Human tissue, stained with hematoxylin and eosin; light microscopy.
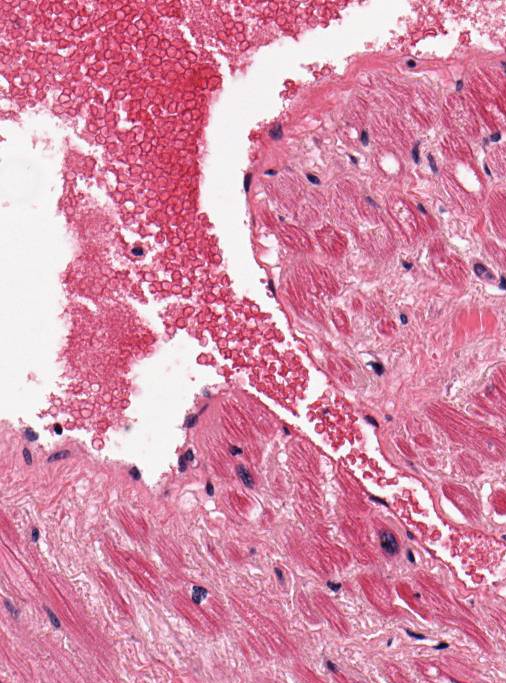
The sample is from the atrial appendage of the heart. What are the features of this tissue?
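Looking at the right-hand mass first, I see muscle fibres cut in varied planes, many of them rounded cross-sectioned profiles. Lower down in the field, the fibres are cut mostly lengthwise and run obliquely. Each muscle cell has a single oval, dark purple nucleus lying within the fibre. The cytoplasm stains pink and looks finely fibrillar.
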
